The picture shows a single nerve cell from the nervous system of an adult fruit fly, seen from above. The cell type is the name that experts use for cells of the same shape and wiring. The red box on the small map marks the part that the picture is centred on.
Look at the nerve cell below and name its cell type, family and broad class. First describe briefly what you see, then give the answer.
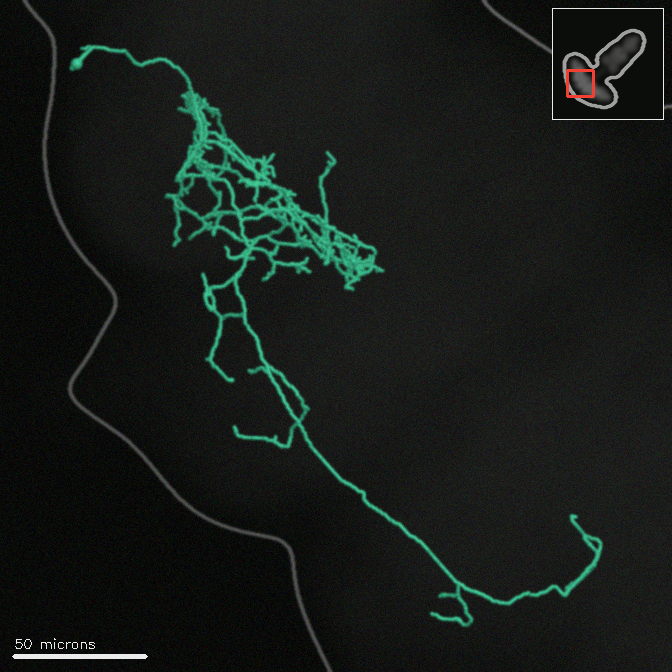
It is in the brain and does not reach the nerve cord. The cell body can be seen at the upper left of the picture. Dozens of branch ends can be seen. The cell type is AVLP704m. Its family is hemilineage SLPal2. It is a central-brain intrinsic neuron.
